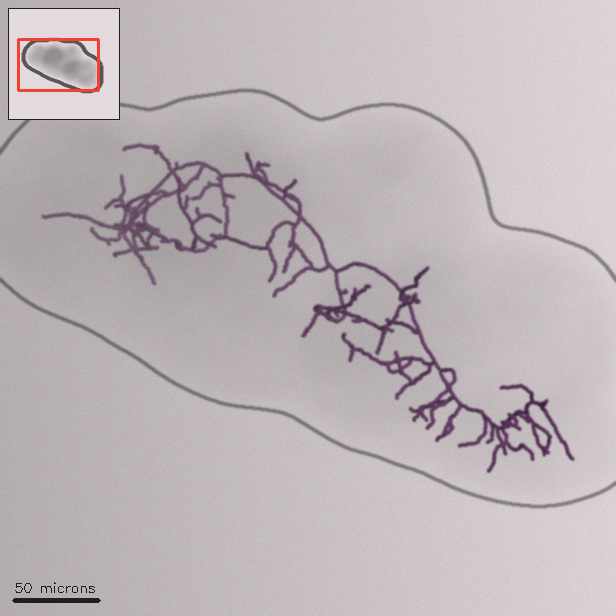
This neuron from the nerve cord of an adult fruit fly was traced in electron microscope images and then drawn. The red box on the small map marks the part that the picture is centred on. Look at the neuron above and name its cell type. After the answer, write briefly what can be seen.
Its cell type is DNg102. This is a descending neuron. No cell body is drawn. From left to right in the picture it spans about 300 microns. Dozens of branch ends can be seen.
